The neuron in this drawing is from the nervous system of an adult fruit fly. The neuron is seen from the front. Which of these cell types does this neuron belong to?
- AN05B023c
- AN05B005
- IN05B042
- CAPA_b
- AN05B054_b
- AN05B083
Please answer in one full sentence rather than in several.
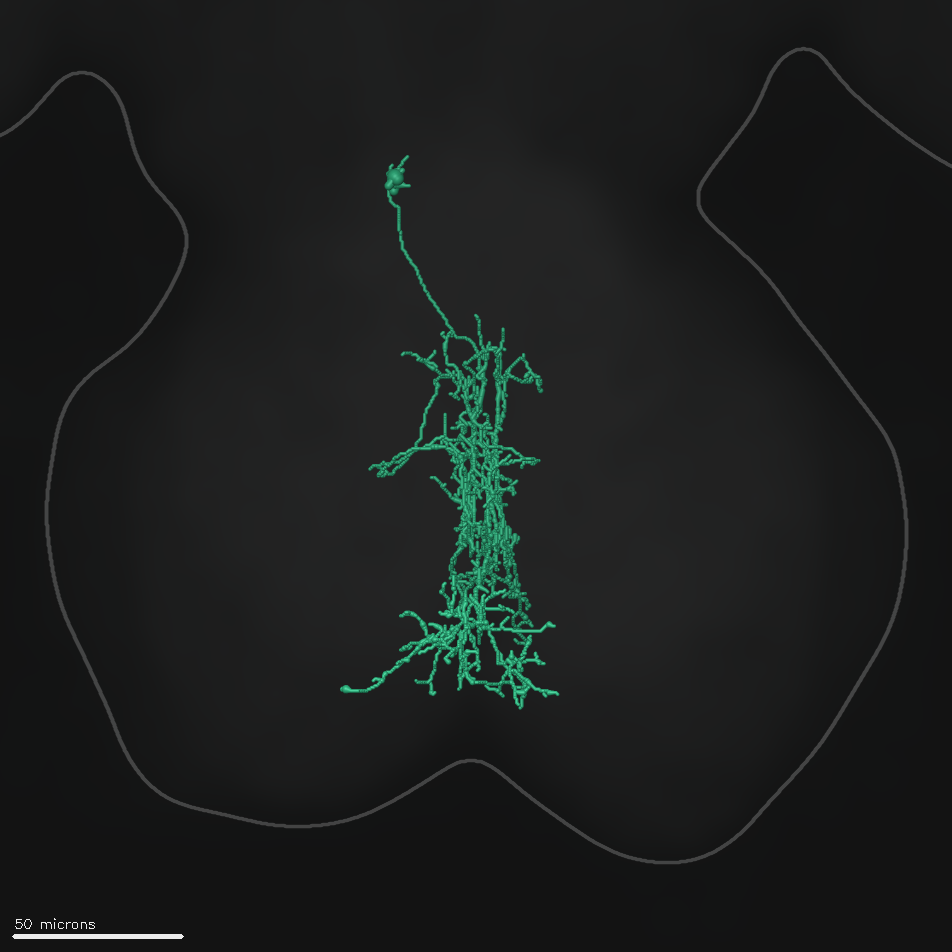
For this neuron, the cell type is IN05B042.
